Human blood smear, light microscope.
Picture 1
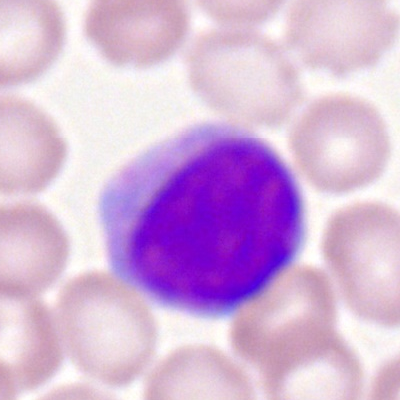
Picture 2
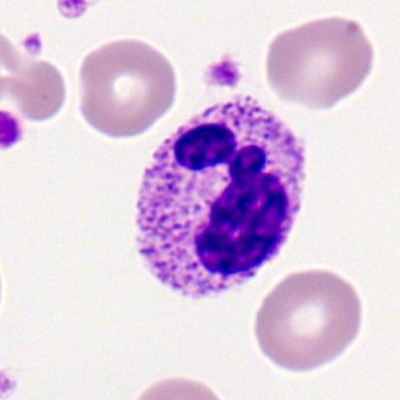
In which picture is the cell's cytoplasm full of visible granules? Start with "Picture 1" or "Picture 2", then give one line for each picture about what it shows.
Picture 2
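In picture 1: No granules are visible in the cytoplasm.
In picture 2: The cytoplasm contains many purple granules.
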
